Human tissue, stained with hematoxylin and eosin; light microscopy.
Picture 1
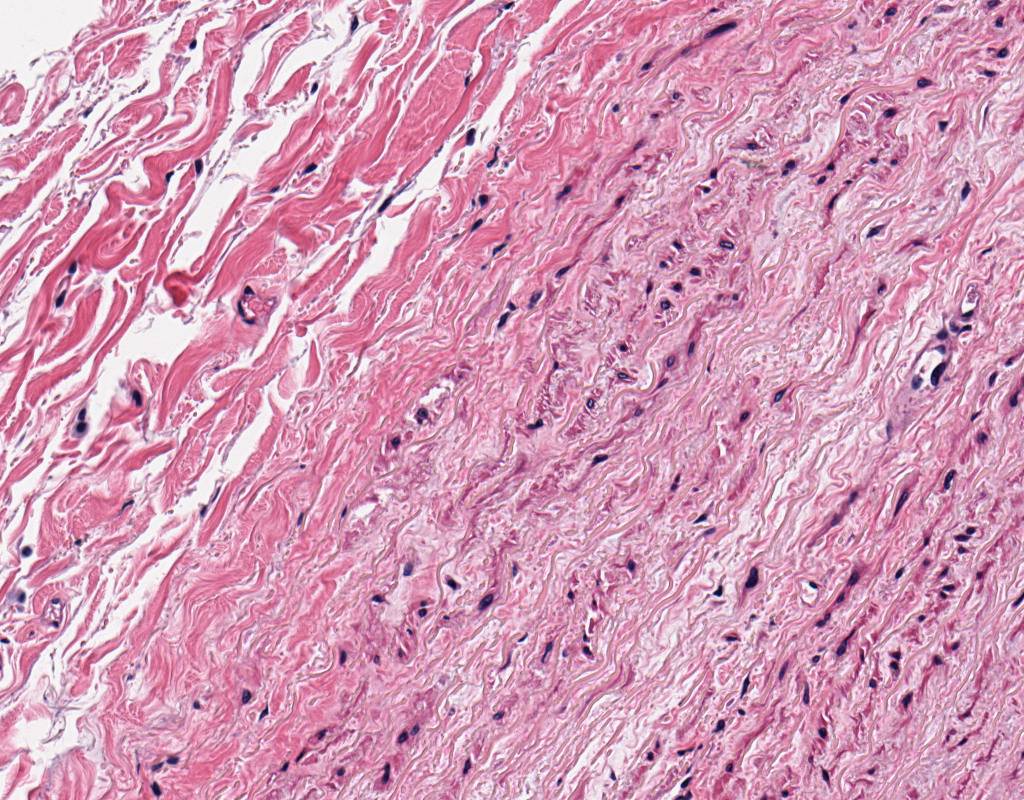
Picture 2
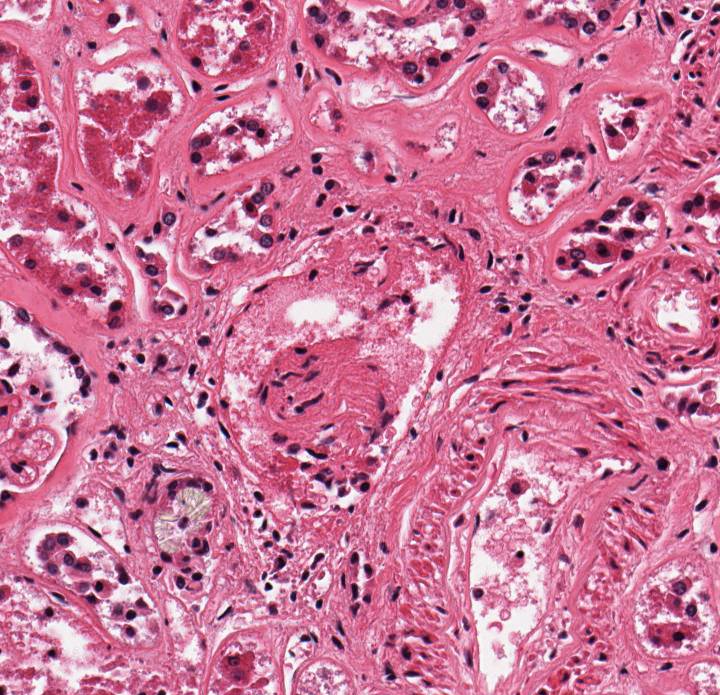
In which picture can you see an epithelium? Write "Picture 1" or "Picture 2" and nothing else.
Picture 2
